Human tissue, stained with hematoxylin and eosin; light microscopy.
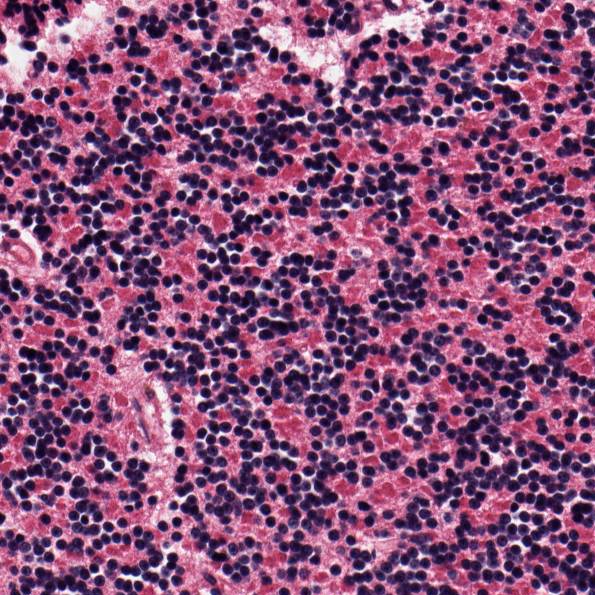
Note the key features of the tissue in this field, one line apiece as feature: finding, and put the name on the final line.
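Nuclei: small, round, dark purple, almost no cytoplasm around them
Size: closely uniform, no large cells standing out among them
Pink patches: irregular, free of nuclei, scattered throughout
Vessel: small, thin-walled, running obliquely through the lower left
Name: cerebellum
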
